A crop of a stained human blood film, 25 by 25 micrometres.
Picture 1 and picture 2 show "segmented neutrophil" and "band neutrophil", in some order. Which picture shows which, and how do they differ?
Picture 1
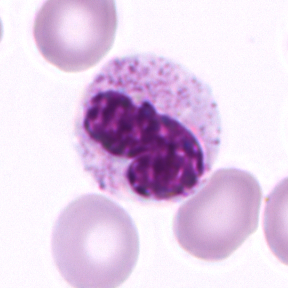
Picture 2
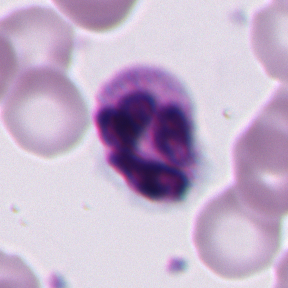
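That's the band neutrophil in picture 1, and the segmented neutrophil is picture 2. What jumps out in picture 2 is the nucleus, broken up into several lobes that curve round a pale gap in the middle.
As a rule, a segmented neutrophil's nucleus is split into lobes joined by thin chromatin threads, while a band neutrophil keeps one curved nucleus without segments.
Beyond that they have a lot in common: dark purple, coarsely clumped chromatin, no nucleoli to be seen, and pale pinkish-lilac cytoplasm in both.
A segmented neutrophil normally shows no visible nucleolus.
The granules are fine in both, purplish in picture 1 and pinkish-purple in picture 2. Picture 1's cell is round and smooth, about 13 micrometres across, with a nucleus of about 12 by 7 micrometres that sits toward the bottom and fills about 50% of the cell's area. There are no vacuoles in its cytoplasm. In picture 2, red cells lie nearby, but none of them touches the cell.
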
